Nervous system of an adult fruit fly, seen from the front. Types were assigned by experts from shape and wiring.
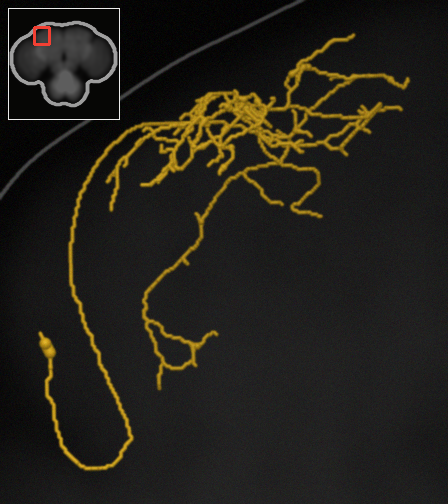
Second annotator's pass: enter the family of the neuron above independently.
hemilineage SLPav2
